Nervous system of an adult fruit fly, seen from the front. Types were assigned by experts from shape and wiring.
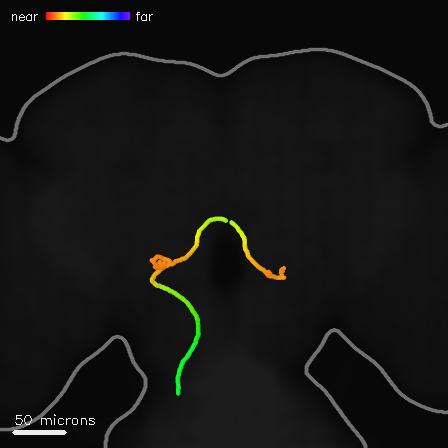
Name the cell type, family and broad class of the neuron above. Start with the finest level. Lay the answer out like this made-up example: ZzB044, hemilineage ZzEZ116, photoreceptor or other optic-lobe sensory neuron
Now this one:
ORN_VA4, class olfactory, sensory neuron entering the brain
